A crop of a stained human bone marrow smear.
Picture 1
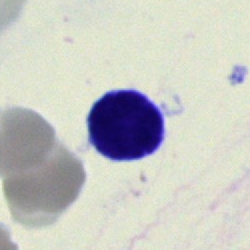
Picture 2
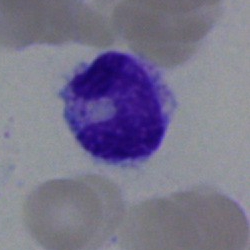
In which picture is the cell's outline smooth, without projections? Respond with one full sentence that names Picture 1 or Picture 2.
The cell in Picture 1 has a smooth outline.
